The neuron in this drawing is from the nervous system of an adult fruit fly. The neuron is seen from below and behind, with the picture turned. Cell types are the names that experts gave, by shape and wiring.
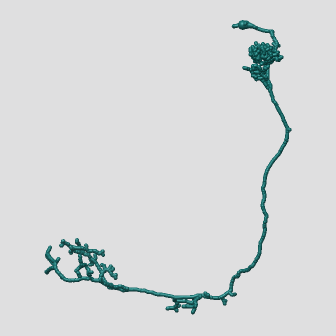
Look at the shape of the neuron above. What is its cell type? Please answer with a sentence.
The cell type is VM4_adPN.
